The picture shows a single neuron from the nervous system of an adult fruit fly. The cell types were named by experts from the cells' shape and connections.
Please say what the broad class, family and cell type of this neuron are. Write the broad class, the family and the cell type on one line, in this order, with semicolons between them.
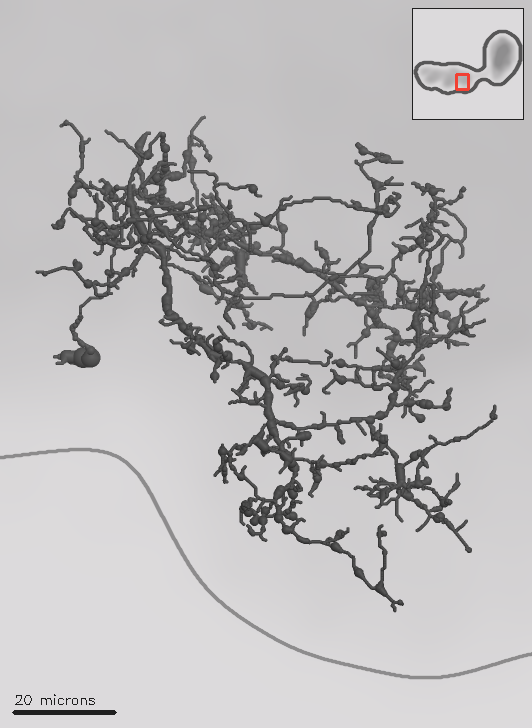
nerve-cord intrinsic neuron; hemilineage 00A; IN00A031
